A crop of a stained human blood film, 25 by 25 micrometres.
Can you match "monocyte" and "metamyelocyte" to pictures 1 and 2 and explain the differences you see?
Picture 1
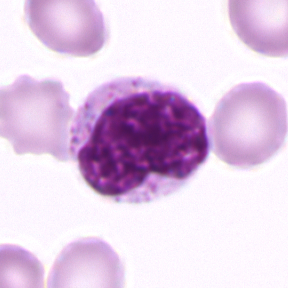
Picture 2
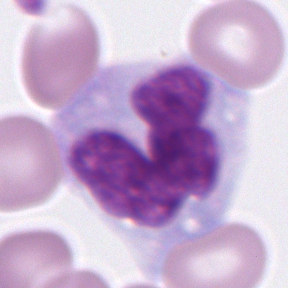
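Metamyelocyte = picture 1; monocyte = picture 2. Cytoplasm: picture 1 pale, with fine purplish-red granules scattered through it; picture 2 pale grey-blue, with no coarse granules.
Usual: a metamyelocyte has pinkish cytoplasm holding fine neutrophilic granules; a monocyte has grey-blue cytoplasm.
Chromatin, picture 1: coarse, clumped into dark purple patches.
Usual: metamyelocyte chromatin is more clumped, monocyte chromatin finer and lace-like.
Nucleus: picture 1 with a shallow indentation along its lower edge, about 11 by 9 micrometres, filling about 70% of the cell's area; picture 2 folded into broad lobes joined by thick bands rather than thin threads, with a wide rim of cytoplasm around it. Outline: picture 1 round and smooth-edged; picture 2 irregular. Size, picture 1: about 12 micrometres across.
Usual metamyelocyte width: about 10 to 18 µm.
Picture 1 further: no nucleoli, no vacuoles. Picture 2 further: red cells lying close on several sides.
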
